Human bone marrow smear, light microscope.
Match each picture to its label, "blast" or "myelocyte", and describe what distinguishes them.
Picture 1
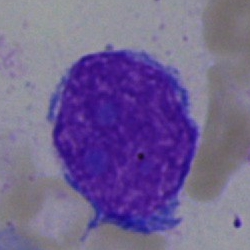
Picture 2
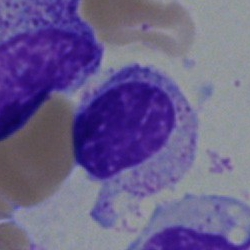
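Looking at the two, I'd put the blast in picture 1 and the myelocyte in picture 2. In the blast the nucleus fills almost the whole cell, with only a scant rim of deep blue cytoplasm.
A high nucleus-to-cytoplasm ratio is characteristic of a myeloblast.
The myelocyte is different: its nucleus sits toward the left side, so most of the cytoplasm lies on the right, and that cytoplasm is pale greyish-blue. The blast's chromatin is finely granular with small pale spots rather than coarse clumps, while the myelocyte's chromatin stains dark purple throughout the nucleus. Within the blast's nucleus, two pale bluish rounded areas stand out. In the myelocyte I can't see a distinct nucleolus.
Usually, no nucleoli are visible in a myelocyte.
No granules are visible in the blast's cytoplasm.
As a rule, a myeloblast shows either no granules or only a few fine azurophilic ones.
Both cells have projections: ragged, frayed ones along the lower edge of the blast, and a single cytoplasmic projection from the lower left of the myelocyte.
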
